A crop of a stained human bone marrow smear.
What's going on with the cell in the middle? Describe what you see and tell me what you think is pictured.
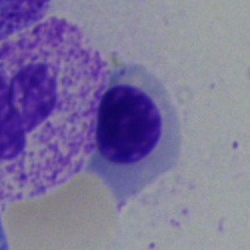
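The cell has an irregular outline that tapers to a point at the bottom. Its nucleus lies off-centre, toward the left side. The chromatin is dense and dark purple. No granules are visible in the cytoplasm. The cell is an erythroblast.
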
